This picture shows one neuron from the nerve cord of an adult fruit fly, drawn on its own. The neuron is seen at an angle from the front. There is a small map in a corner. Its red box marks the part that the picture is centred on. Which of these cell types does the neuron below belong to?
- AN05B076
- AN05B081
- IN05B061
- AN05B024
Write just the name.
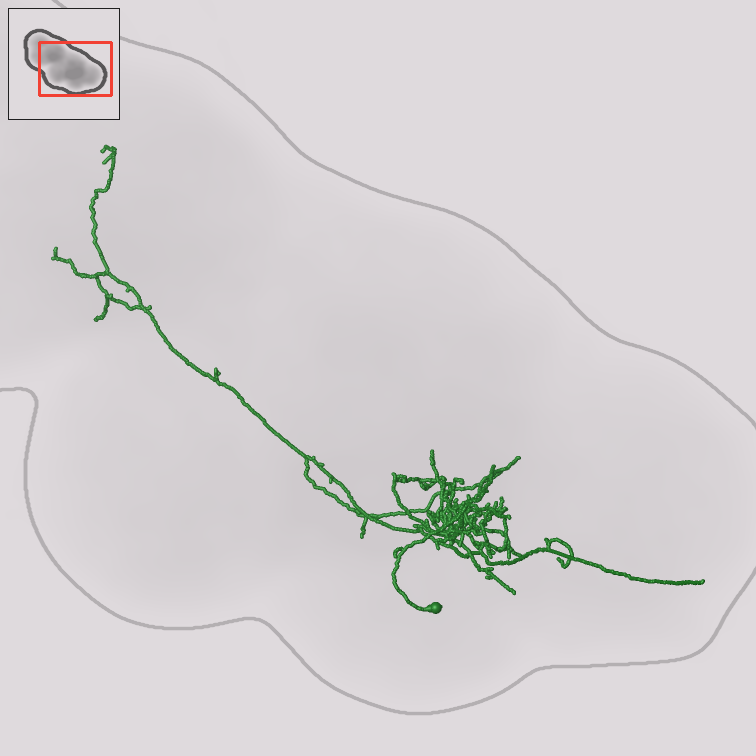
AN05B081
